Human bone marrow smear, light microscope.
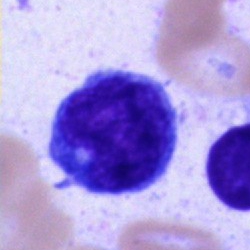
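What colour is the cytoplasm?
Deep blue.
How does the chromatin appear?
Dark and clumped, with lighter patches between the clumps.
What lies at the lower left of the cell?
A small pointed tag projecting from the edge, and a small pale spot inside.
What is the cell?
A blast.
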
